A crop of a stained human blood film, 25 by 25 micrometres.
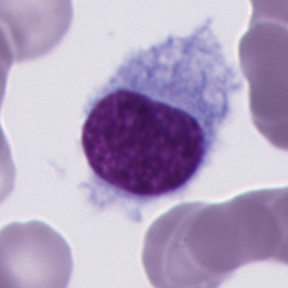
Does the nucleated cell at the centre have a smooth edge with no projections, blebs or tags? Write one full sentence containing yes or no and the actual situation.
No, this cell is bounded by a rough outline.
